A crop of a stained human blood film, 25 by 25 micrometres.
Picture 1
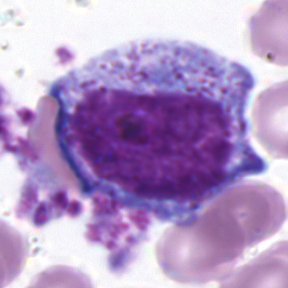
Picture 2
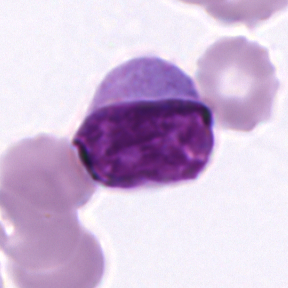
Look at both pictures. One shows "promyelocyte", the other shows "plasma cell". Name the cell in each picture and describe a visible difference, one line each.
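Picture 1: promyelocyte. Fine reddish-purple granules are scattered through the cytoplasm, most thickly in its upper part.
Picture 2: plasma cell. No distinct granules can be seen in the cytoplasm.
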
